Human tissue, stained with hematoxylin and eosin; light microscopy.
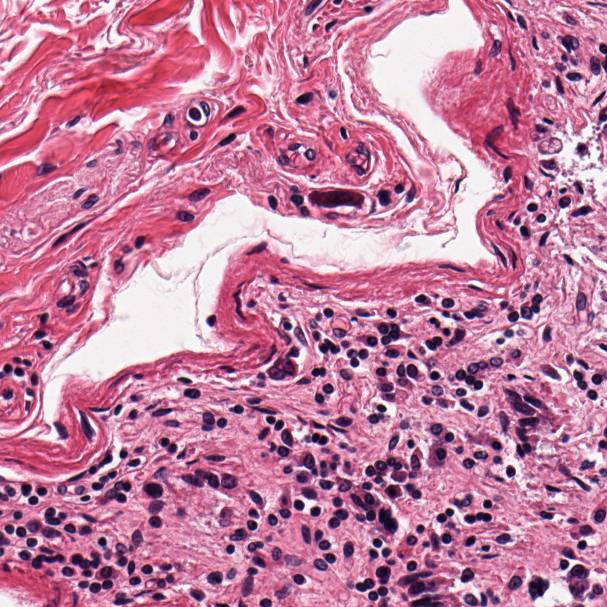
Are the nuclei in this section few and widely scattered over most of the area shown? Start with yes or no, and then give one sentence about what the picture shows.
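No. Dense pink collagen bundles fill the upper left of the field, while the lower half and right side are crowded with cells.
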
